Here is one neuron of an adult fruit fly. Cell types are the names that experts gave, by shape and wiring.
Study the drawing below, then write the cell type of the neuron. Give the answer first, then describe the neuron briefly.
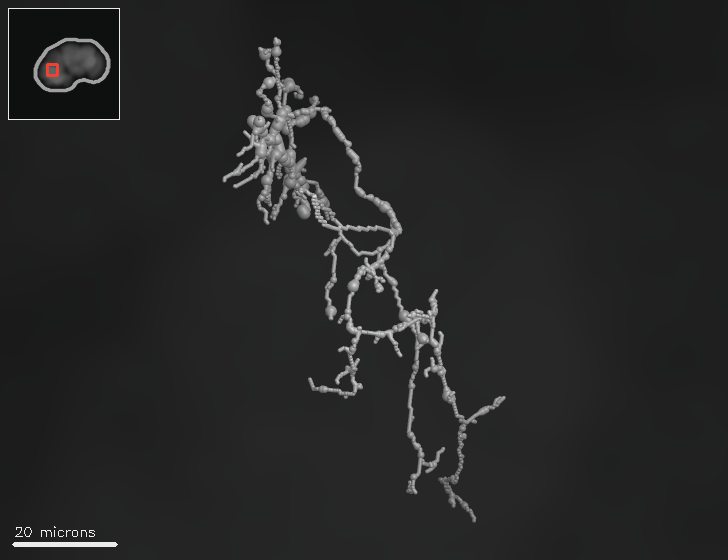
The cell type is IN06A028. This is a nerve-cord intrinsic neuron. No cell body is drawn. By the scale bar it is about 95 microns tall in this view. Dozens of branch ends can be seen.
